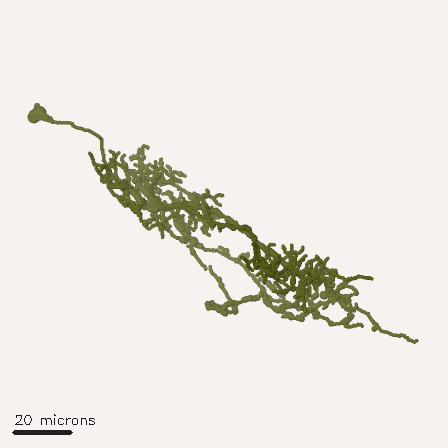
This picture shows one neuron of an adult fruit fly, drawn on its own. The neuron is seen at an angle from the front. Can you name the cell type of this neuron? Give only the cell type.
GNG178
